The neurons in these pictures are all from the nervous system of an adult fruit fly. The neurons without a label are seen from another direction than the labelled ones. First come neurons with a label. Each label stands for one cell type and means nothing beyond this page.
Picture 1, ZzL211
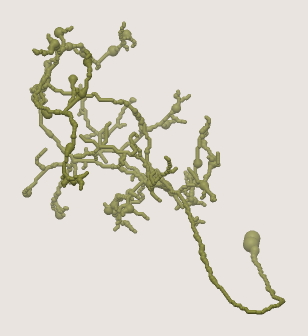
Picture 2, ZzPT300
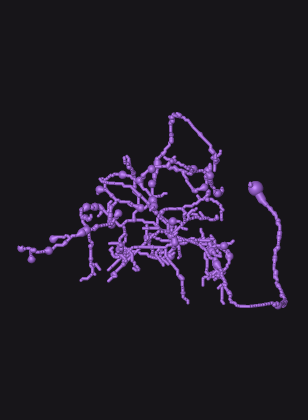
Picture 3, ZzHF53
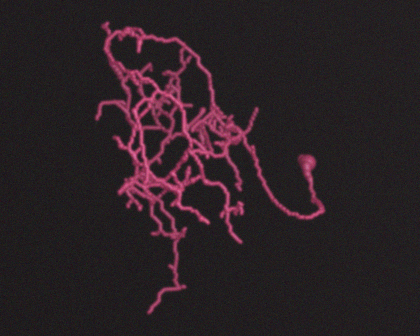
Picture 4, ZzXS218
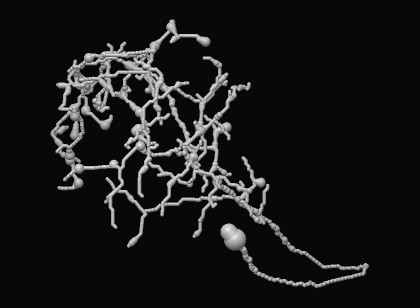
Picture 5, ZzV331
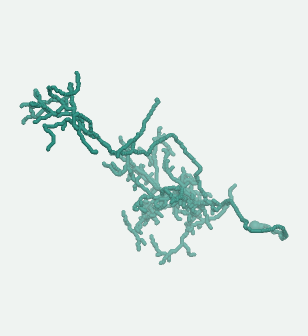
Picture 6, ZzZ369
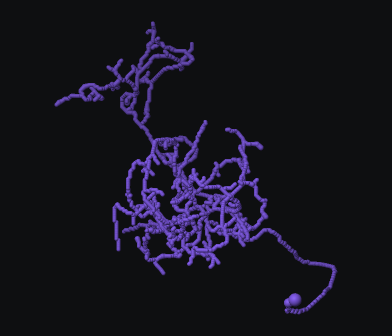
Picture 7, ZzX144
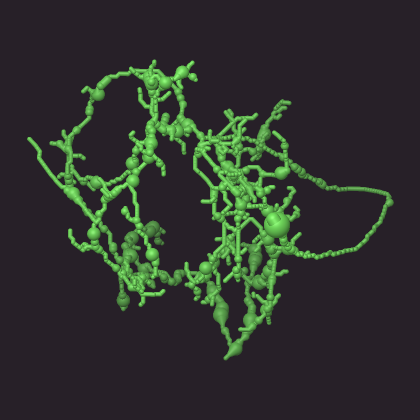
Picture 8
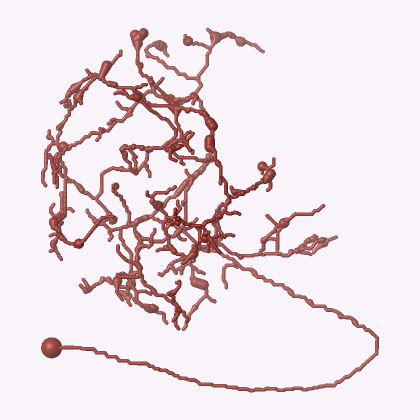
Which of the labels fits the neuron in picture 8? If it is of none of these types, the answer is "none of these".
ZzX144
